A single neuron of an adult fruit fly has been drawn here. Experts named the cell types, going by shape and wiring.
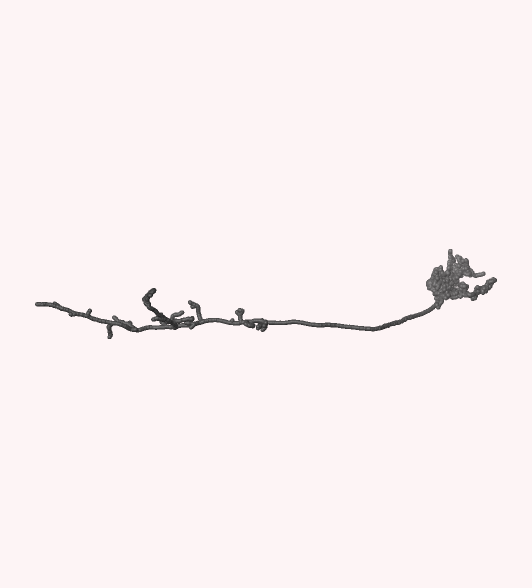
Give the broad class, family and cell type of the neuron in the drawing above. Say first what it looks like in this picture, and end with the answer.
In this view it is more than twice as wide as it is tall. It is a descending neuron. Its family is DNpe. Its cell type is DNpe017.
